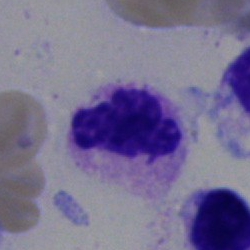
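Segmented neutrophil in a stained bone marrow smear. Look first at the nucleus in the upper part of the cell, with most of the cytoplasm lying below it. Its chromatin is dark purple and coarsely clumped. The pale pinkish-lilac cytoplasm carries fine pinkish-purple granules scattered through it.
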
